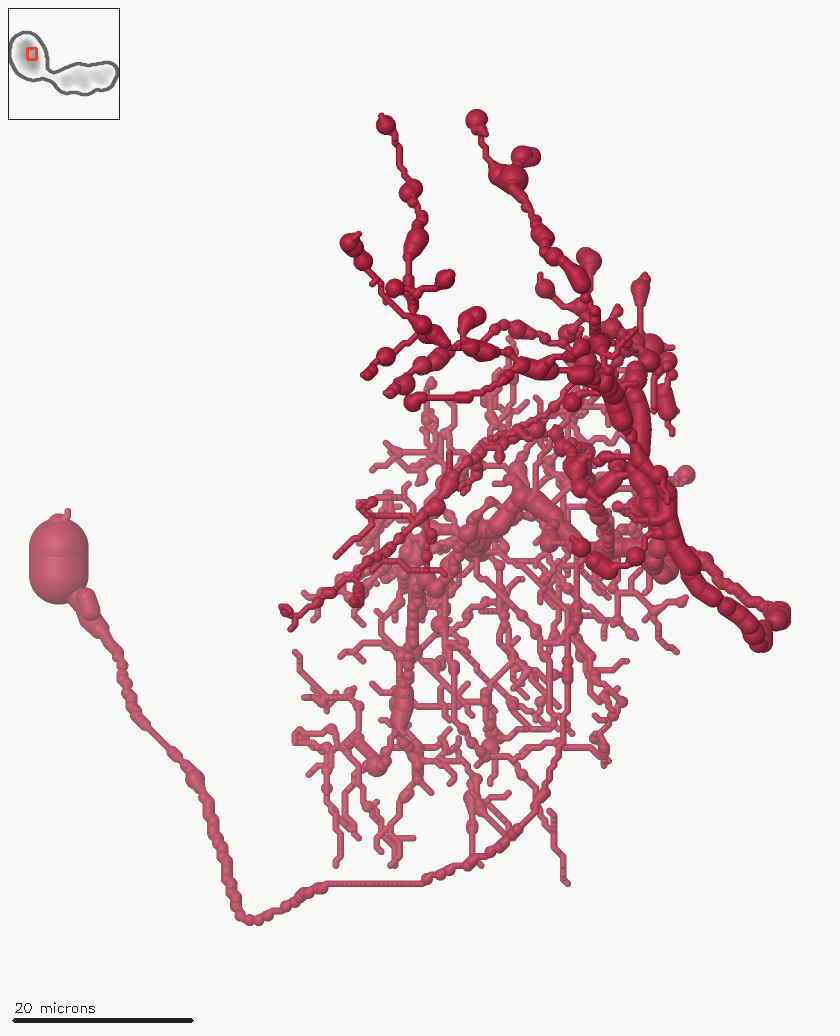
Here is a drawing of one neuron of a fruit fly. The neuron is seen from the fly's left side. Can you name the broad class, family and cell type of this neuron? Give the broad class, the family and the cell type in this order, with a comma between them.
visual projection neuron, LoVP, LoVP30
